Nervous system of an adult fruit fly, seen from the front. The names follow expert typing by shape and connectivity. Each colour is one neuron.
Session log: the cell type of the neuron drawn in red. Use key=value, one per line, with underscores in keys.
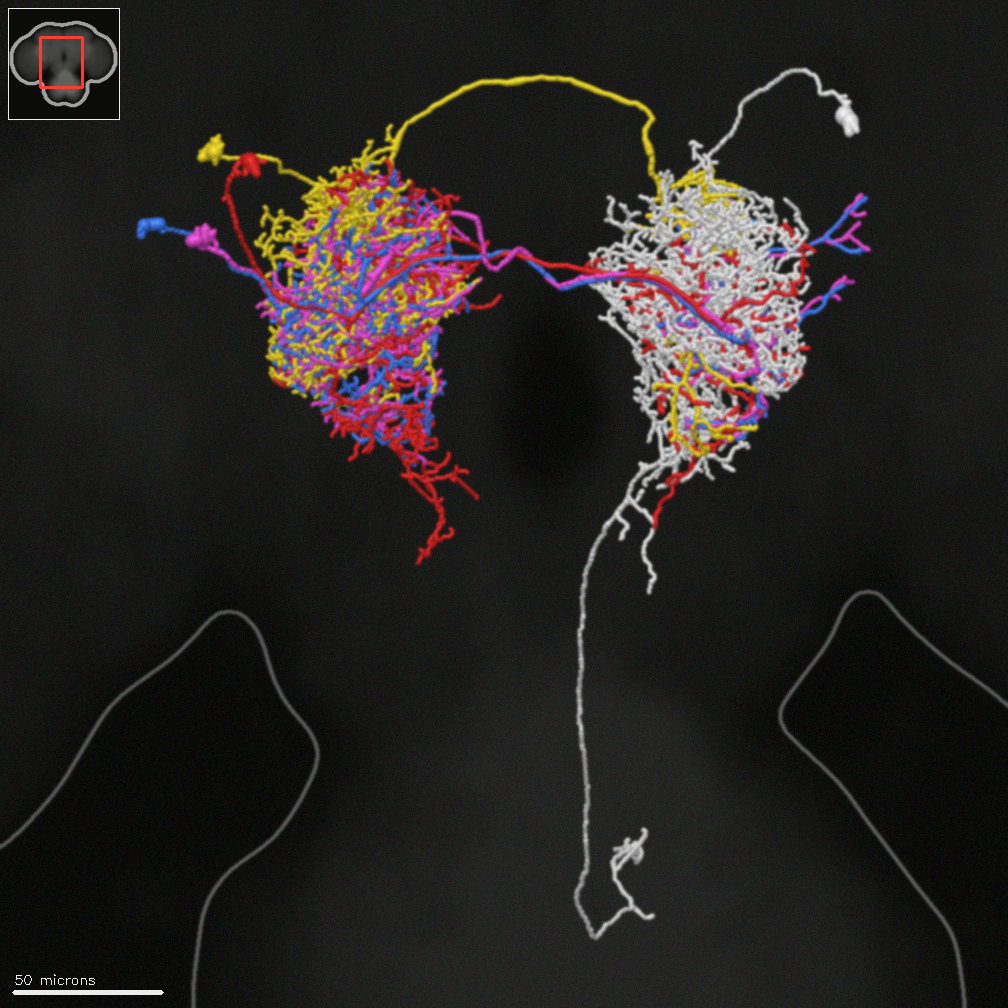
cell_type=LAL124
